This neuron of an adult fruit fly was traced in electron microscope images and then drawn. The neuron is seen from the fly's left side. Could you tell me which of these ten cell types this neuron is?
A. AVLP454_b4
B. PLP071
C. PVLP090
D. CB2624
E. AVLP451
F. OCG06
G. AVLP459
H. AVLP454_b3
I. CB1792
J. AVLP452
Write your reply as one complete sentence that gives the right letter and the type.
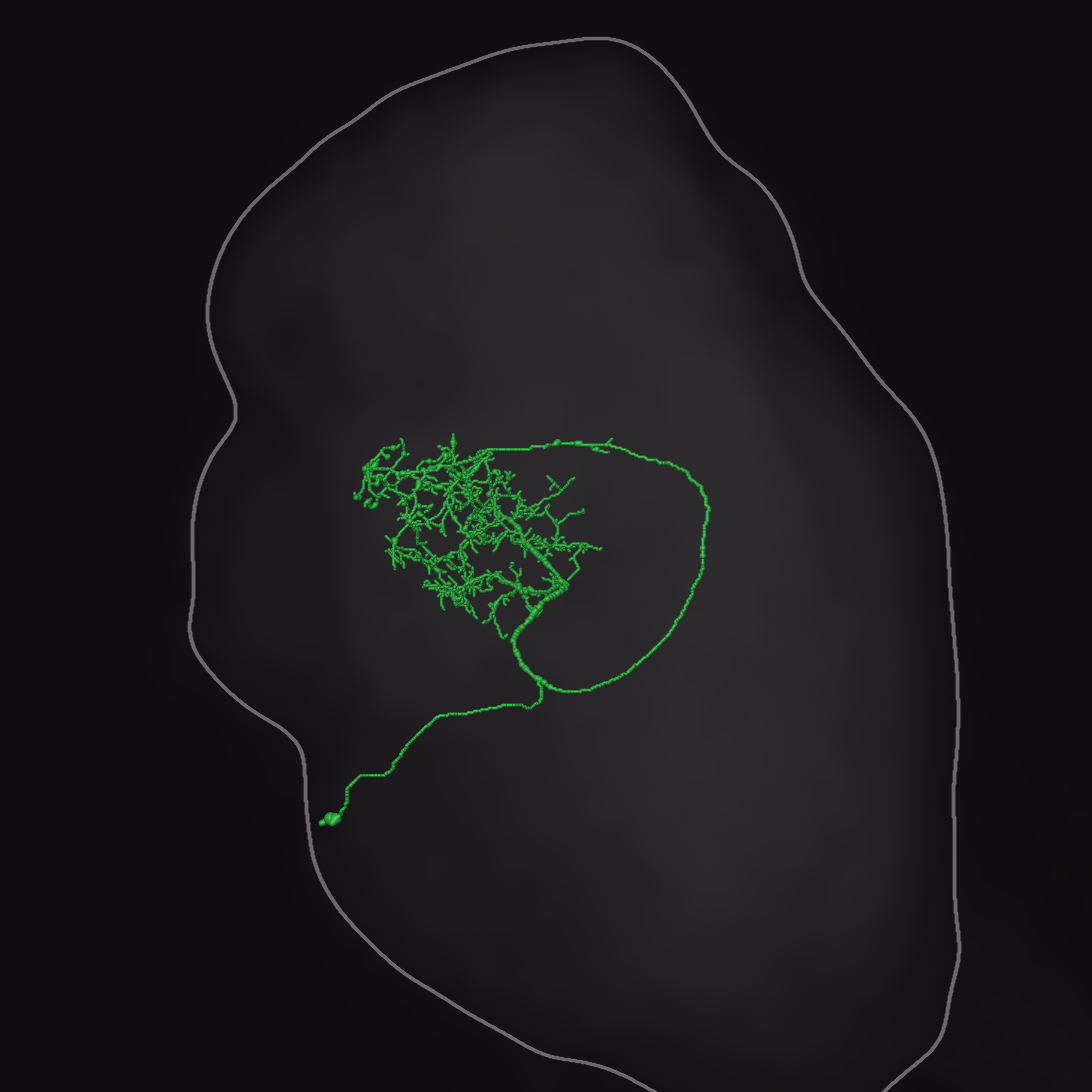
The matching cell type for the neuron is option H, AVLP454_b3.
